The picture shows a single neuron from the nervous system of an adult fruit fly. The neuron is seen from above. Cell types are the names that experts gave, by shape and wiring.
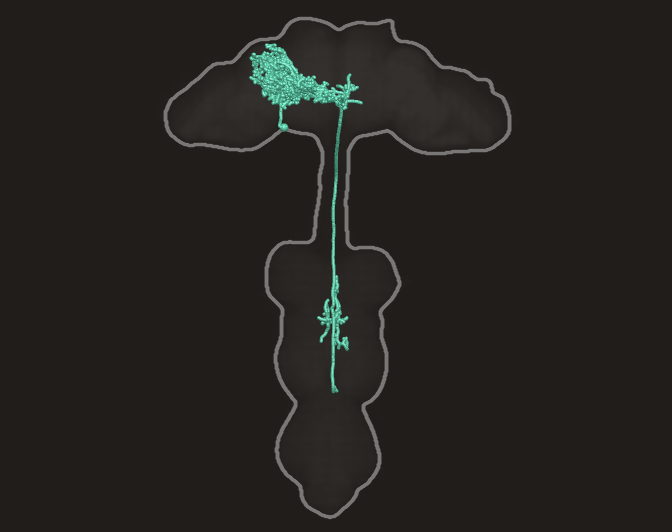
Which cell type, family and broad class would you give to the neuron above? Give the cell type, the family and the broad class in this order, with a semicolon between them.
DNp103; DNp; descending neuron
